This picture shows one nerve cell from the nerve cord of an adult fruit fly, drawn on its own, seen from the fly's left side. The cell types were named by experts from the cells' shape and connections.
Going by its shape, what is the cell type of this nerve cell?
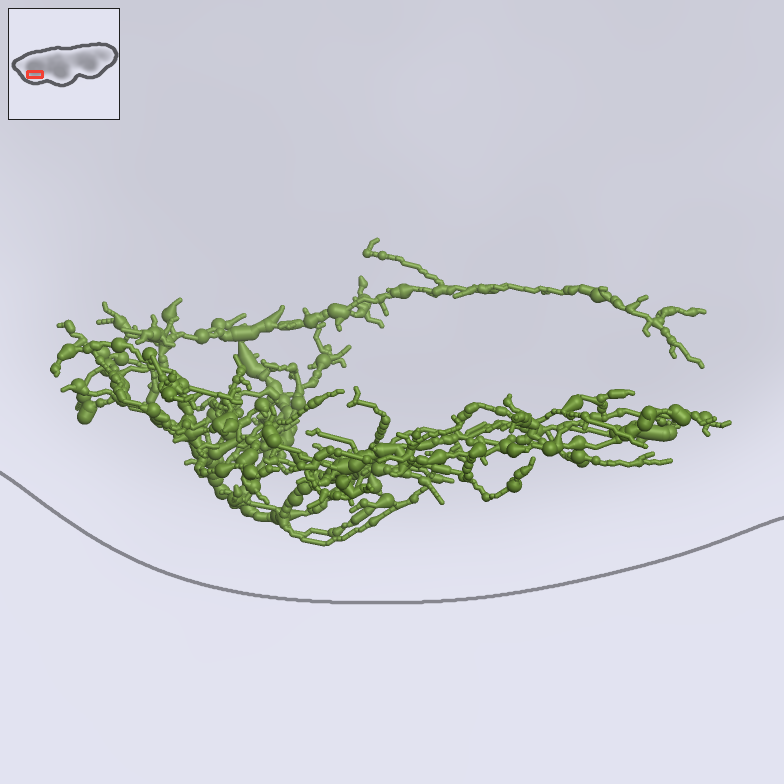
IN01B021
